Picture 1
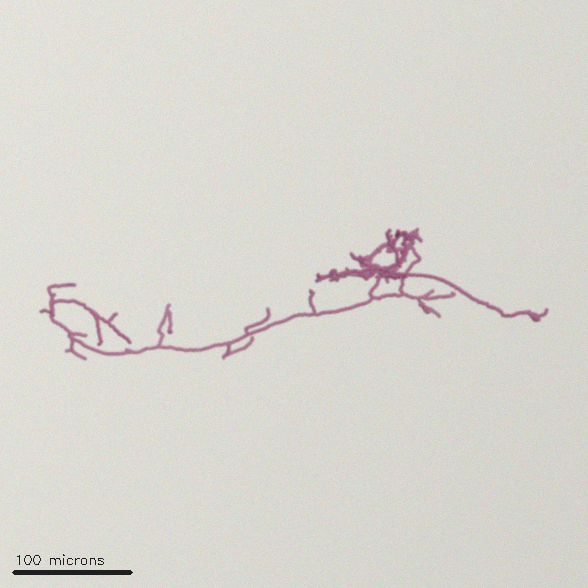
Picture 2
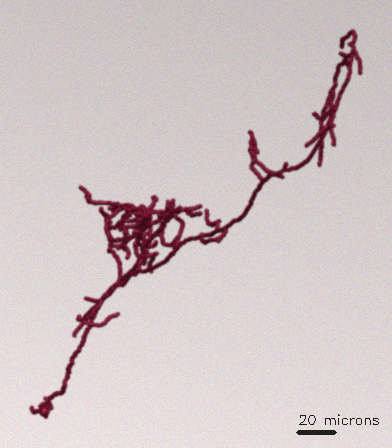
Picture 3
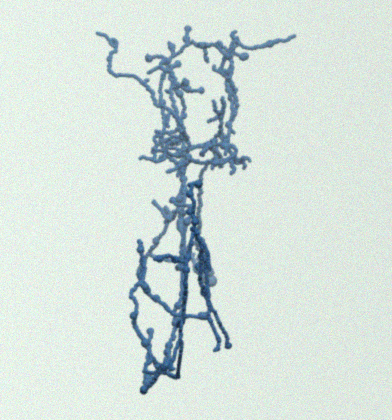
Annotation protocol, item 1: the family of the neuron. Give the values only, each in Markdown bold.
**hemilineage 05B**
